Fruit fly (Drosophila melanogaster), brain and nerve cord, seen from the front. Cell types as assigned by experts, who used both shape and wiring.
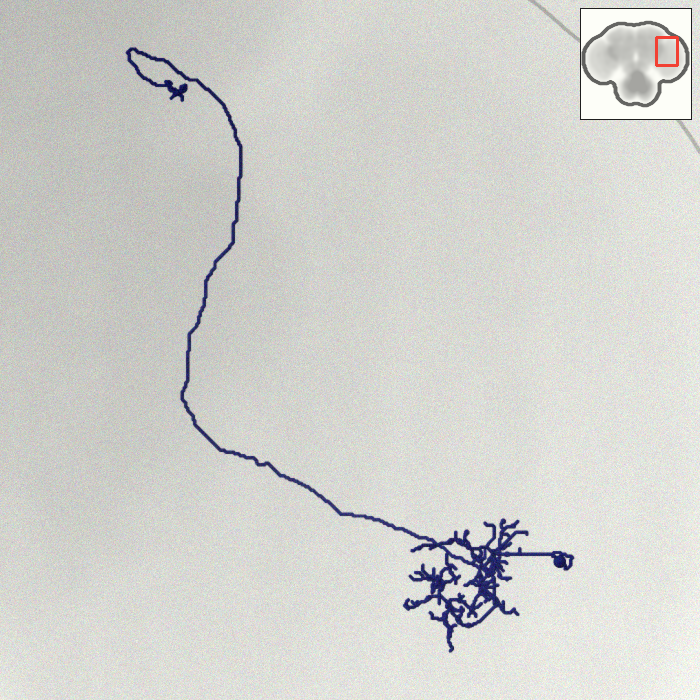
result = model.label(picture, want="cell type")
MeTu3c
